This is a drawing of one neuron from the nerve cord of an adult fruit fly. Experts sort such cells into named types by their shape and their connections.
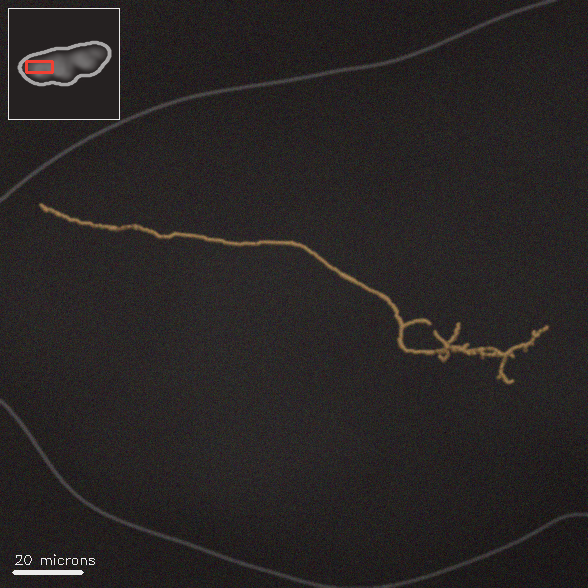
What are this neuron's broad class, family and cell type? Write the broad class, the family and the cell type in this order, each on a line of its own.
sensory neuron entering the nerve cord
class gustatory
WG1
